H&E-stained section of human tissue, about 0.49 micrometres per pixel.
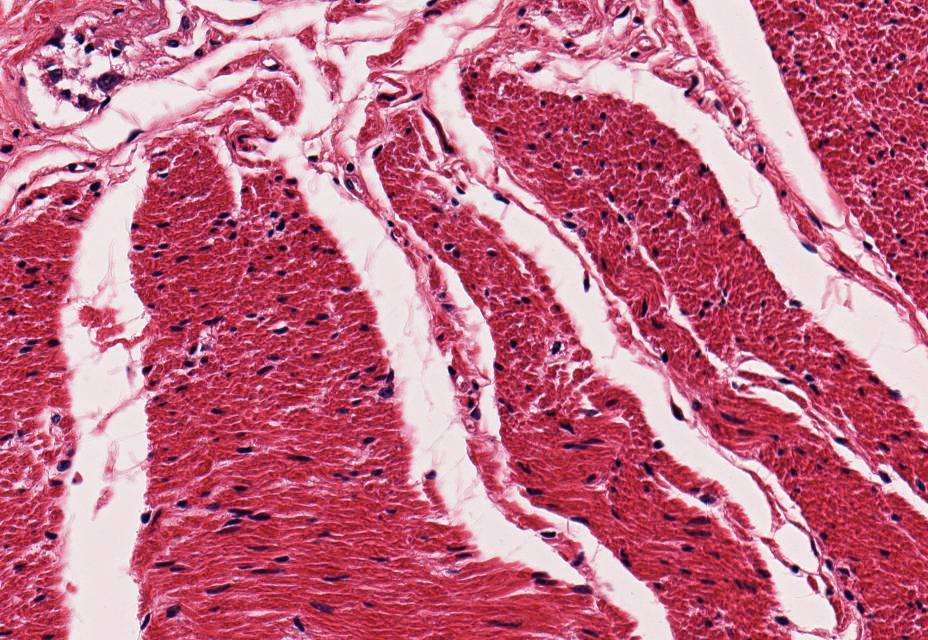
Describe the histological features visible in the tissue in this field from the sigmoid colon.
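Look first at the colour: the fibre cytoplasm stains a deep red with eosin across the whole field. Within the bundles, notice the nuclei: small, dark, oval to elongated, each lying singly among the fibres. Between the bundles run thin strands of loose, pale pink connective tissue with spindle-shaped nuclei, most plentiful along the top. You won't find any fat cells anywhere in the field.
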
